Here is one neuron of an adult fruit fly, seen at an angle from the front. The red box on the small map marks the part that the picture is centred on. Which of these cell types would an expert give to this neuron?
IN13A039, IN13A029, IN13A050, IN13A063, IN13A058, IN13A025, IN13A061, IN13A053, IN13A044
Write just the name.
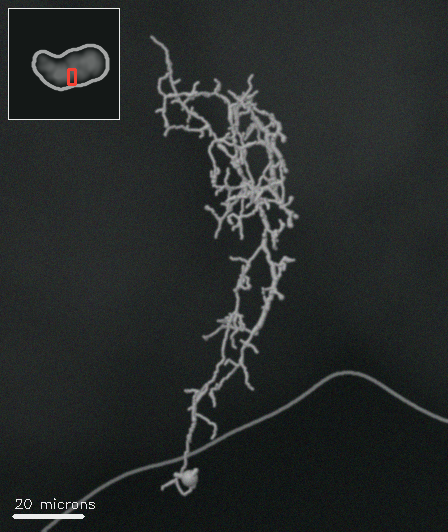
IN13A050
